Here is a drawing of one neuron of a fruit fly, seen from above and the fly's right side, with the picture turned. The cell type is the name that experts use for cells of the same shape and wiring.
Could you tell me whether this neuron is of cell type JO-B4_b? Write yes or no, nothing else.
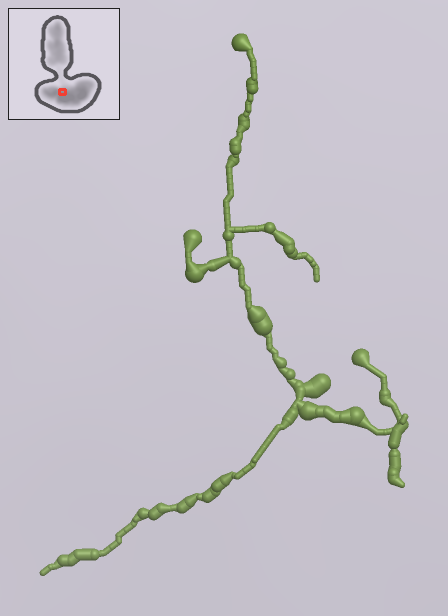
no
